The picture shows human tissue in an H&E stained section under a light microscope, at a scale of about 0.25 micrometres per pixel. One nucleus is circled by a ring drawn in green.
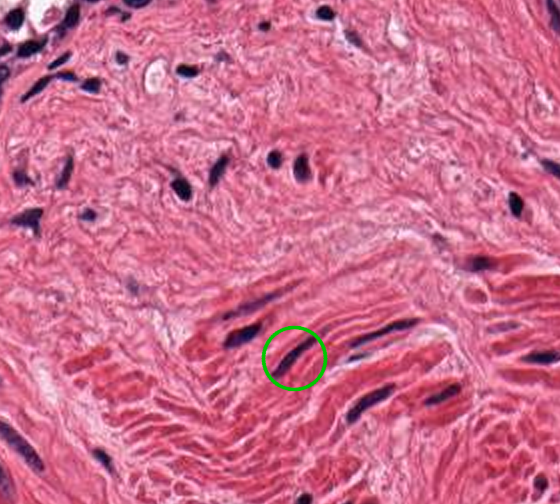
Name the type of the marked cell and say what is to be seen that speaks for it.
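The marked nucleus belongs to a smooth muscle cell. The nucleus is long and narrow, slightly curved, and stained dark and evenly throughout. The cytoplasm is pink and drawn out along the length of the nucleus, with no sharp outline separating it from the neighbouring cells. The cell lies in a bundle of parallel, elongated pink cells running diagonally across the field, with its nucleus lined up alongside the neighbouring nuclei.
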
